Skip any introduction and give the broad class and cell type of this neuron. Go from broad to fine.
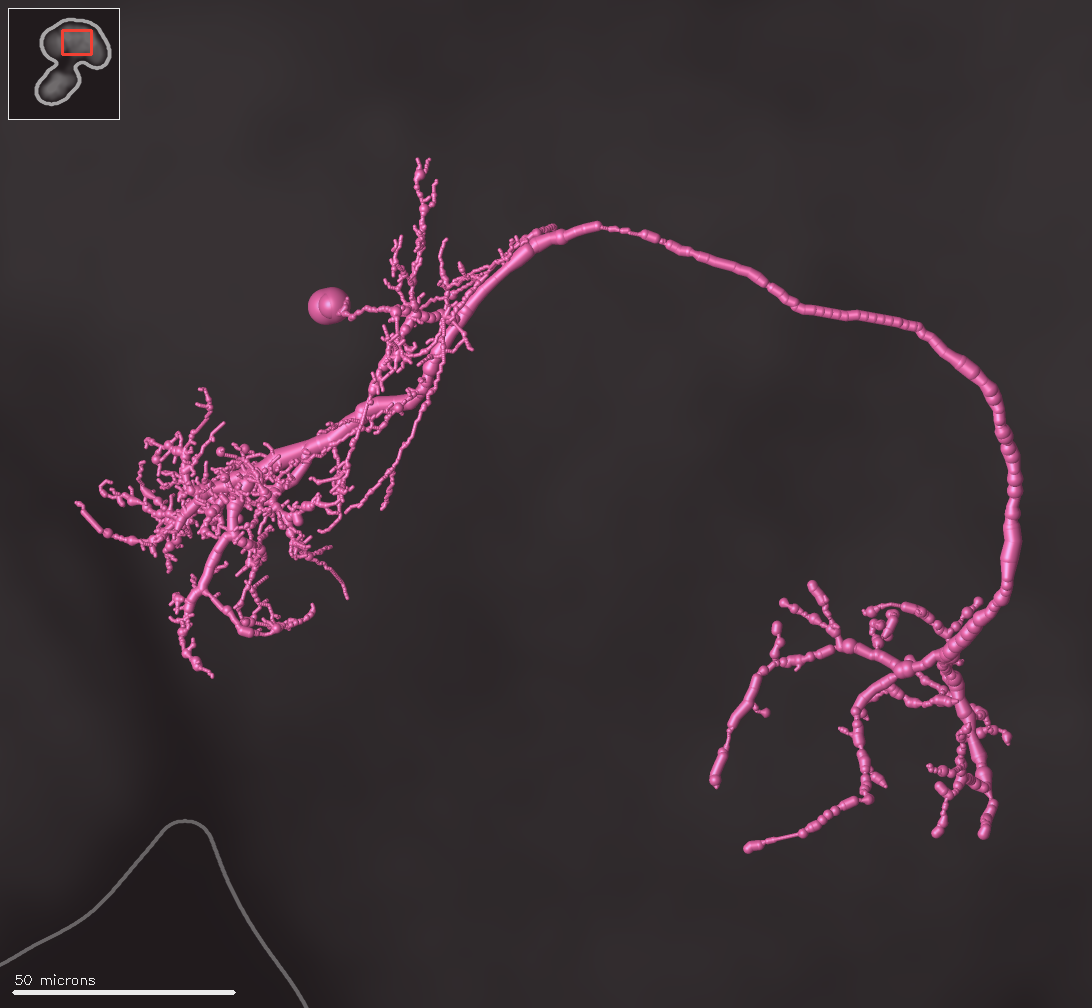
central-brain intrinsic neuron; PLP230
